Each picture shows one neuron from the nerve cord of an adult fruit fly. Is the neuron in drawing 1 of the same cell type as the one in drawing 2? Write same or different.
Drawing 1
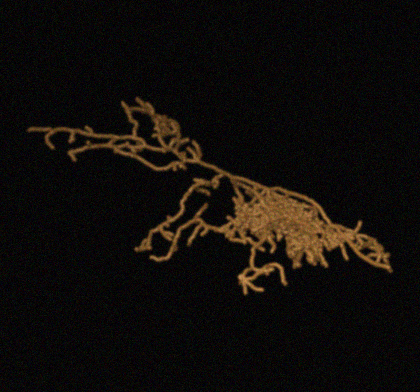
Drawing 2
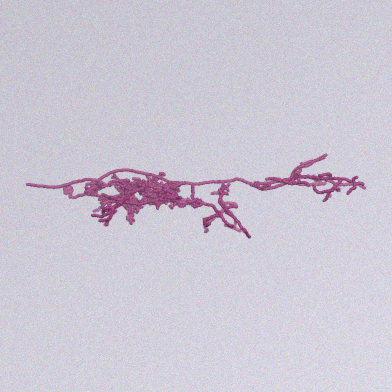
same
